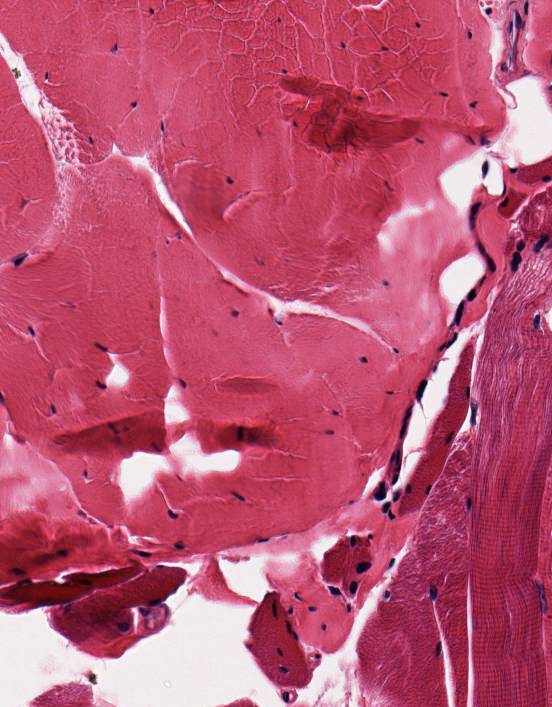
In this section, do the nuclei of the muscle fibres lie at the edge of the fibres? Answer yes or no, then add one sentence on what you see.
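Yes. The muscle nuclei are small, dark and sit at the edges of the fibres rather than in their centres.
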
